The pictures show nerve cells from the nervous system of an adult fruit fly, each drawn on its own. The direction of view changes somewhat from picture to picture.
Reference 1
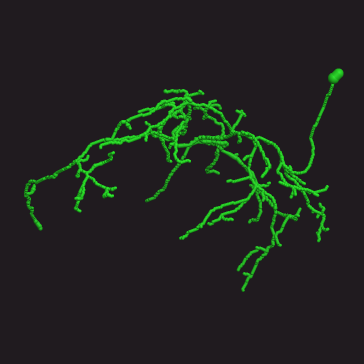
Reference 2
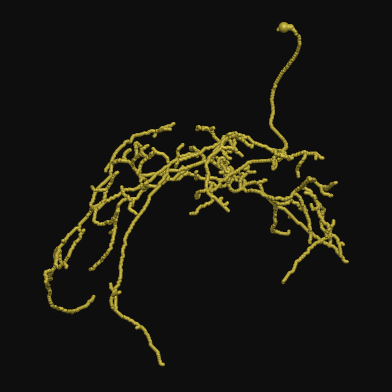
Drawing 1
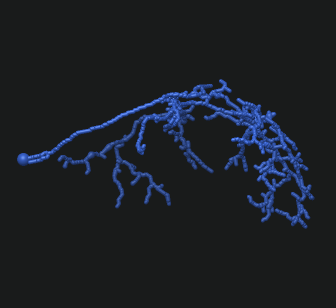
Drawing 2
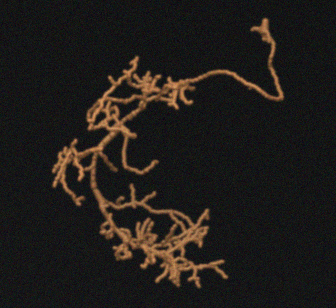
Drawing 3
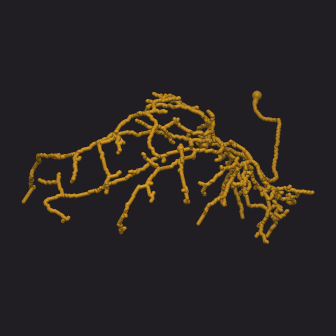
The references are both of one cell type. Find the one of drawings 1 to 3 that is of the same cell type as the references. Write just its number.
3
